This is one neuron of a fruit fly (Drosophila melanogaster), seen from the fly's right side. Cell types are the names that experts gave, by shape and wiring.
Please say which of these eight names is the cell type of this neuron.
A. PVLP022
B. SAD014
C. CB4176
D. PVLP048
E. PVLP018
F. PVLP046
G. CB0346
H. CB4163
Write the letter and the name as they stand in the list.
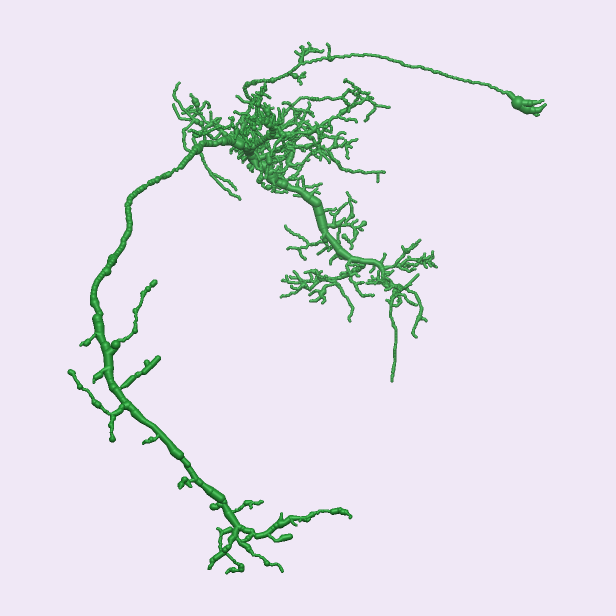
A. PVLP022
